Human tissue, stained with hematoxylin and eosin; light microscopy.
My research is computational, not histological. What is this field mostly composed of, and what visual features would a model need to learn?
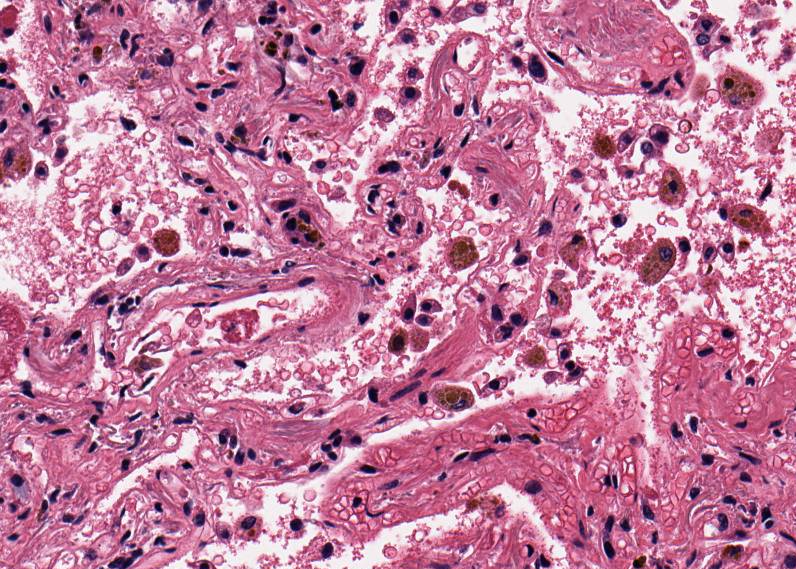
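Alveolus is what you're looking at. Irregular, branching bands of pink fibrous tissue cross the field and divide it into open spaces.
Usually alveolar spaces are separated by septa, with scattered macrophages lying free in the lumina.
Here, large rounded cells packed with golden-brown granular pigment lie free within the spaces, among many loosely scattered red blood cells.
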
